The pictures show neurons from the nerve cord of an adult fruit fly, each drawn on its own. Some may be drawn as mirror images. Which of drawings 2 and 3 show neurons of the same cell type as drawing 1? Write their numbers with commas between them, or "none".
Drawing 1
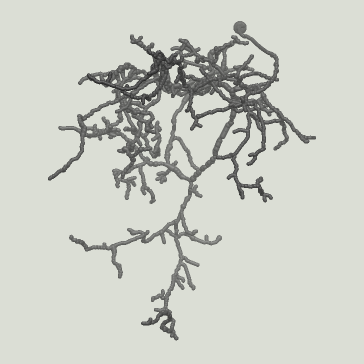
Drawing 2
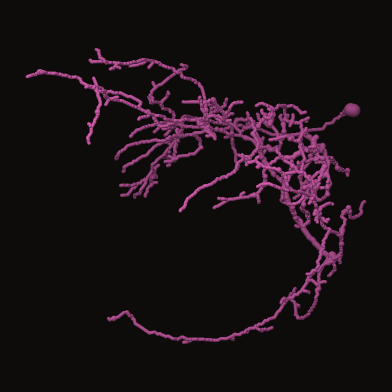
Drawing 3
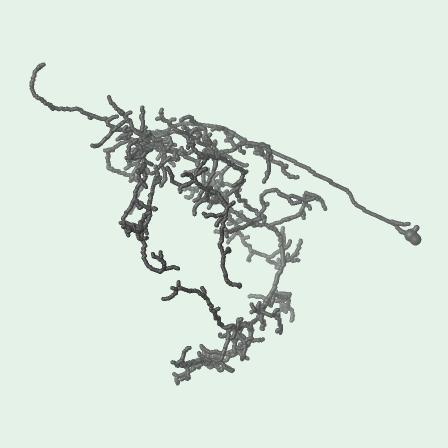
2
